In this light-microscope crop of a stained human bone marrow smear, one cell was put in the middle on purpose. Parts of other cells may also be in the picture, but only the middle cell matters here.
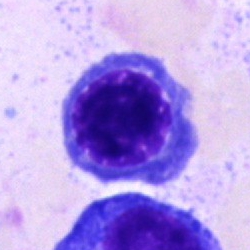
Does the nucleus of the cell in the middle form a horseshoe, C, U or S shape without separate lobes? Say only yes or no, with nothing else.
No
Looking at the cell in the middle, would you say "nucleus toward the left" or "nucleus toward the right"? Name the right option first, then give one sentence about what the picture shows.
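Nucleus toward the left. The cytoplasm forms a moderate rim around the nucleus that is wider on the right than on the left.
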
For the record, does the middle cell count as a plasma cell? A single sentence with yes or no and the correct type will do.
No, the cell sitting in the centre of the crop is an erythroblast, not a plasma cell.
